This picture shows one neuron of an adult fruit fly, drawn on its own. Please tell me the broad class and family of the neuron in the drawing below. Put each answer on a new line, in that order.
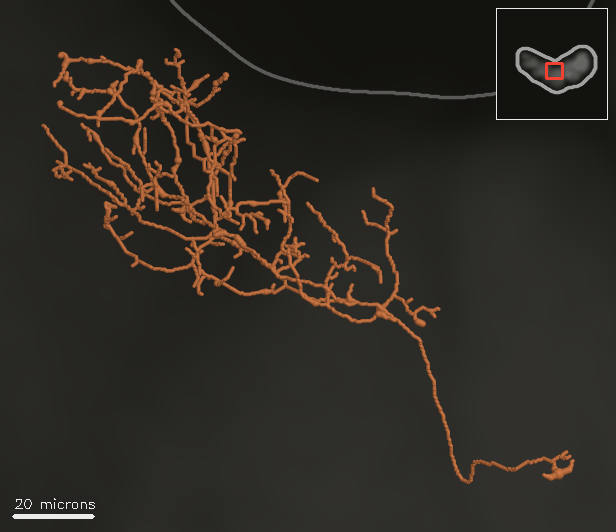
nerve-cord intrinsic neuron
hemilineage 16B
